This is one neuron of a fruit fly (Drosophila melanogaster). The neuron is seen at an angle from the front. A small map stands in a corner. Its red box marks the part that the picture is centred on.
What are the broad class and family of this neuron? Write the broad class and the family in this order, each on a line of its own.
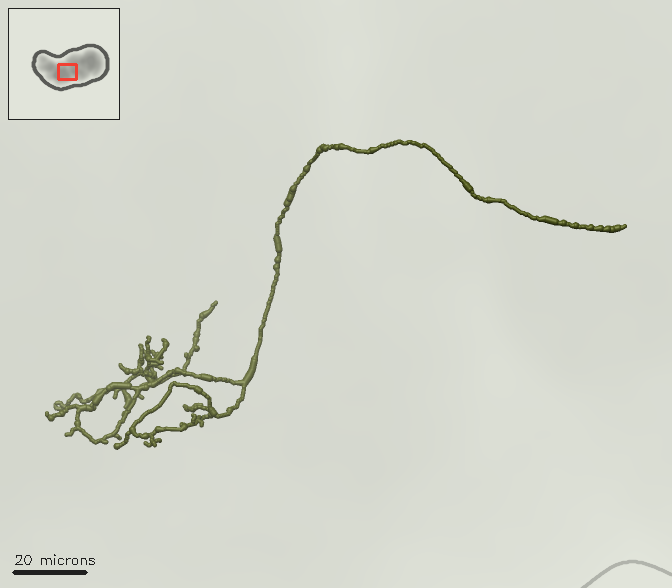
sensory neuron entering the nerve cord
class mechanosensory tactile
